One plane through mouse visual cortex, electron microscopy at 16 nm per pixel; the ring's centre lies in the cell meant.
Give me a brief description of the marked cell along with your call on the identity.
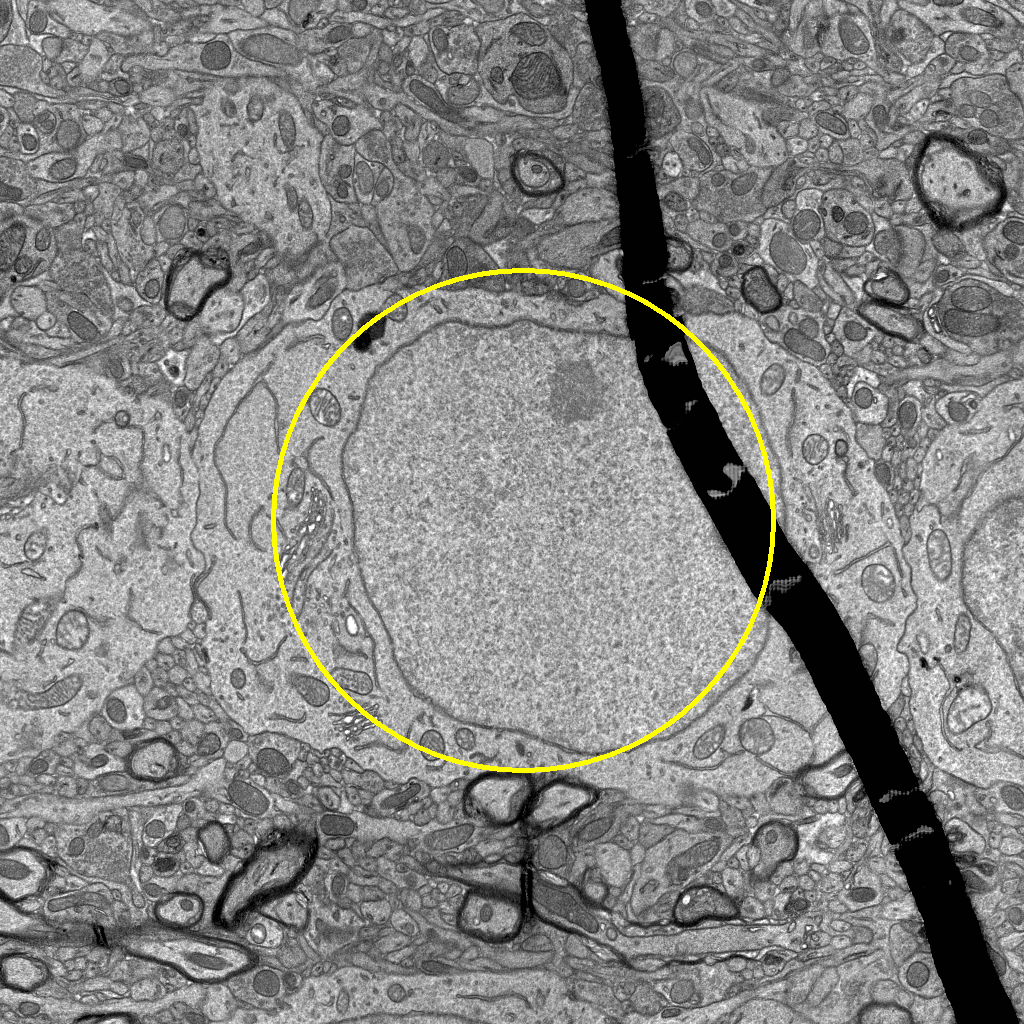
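Large and rounded, the nucleus has a gently wavy left outline. Chromatin is pale and finely dispersed, with no thick dark band lining the envelope. One darker, ill-defined patch lies in its upper part. A few oval mitochondria flank its left side. This is an excitatory neuron.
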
